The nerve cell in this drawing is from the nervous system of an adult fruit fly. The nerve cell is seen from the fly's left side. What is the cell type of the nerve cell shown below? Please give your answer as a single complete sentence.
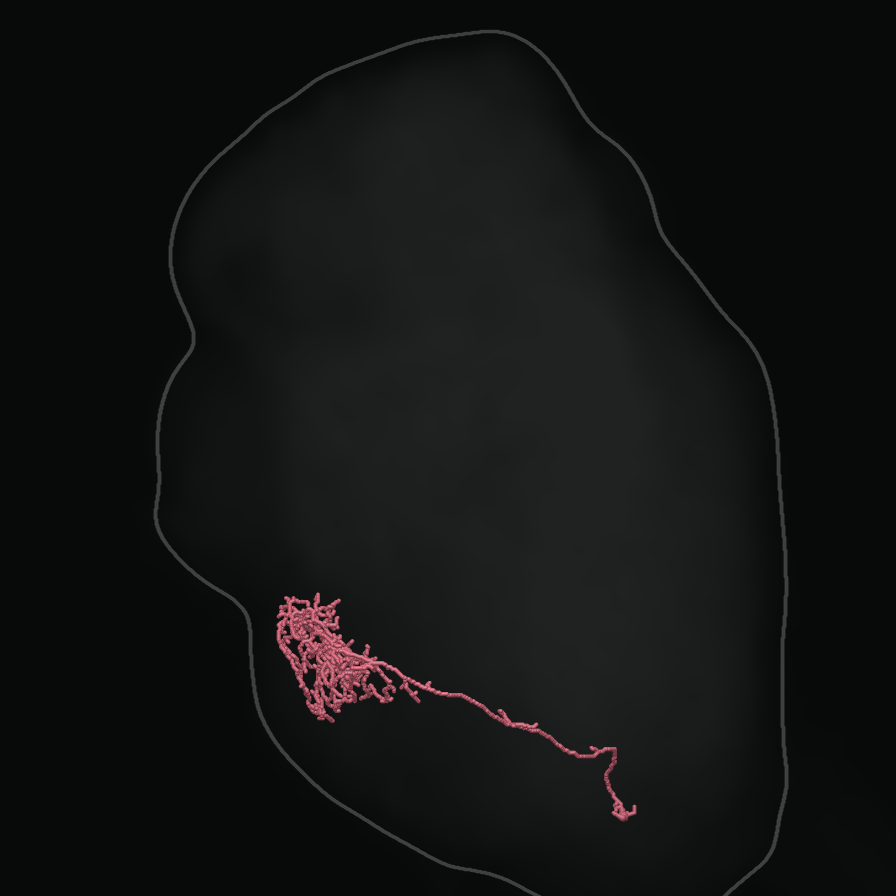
With respect to cell type, this nerve cell is GNG219.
